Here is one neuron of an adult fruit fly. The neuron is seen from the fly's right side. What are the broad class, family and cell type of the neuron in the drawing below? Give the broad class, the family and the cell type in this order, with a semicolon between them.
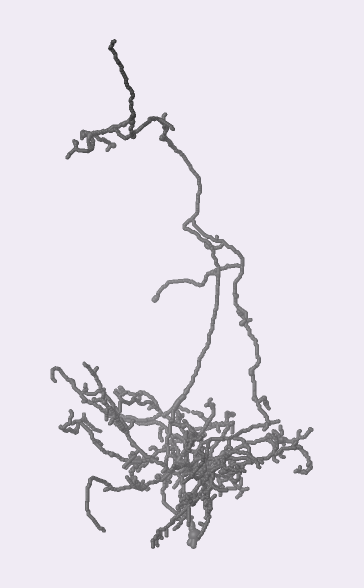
central-brain intrinsic neuron; hemilineage VLPl&p2_lateral; CB2257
